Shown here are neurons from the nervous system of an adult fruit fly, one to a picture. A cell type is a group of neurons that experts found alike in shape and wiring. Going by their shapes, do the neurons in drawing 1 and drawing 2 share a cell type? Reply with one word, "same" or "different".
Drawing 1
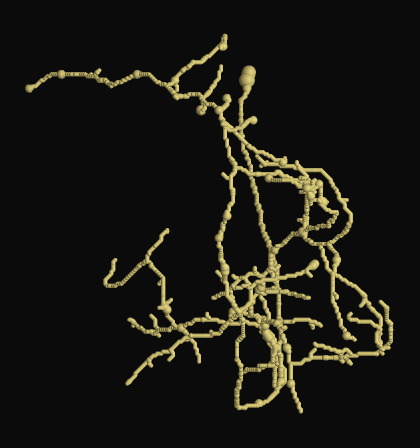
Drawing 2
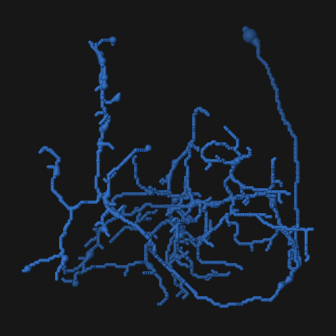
different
